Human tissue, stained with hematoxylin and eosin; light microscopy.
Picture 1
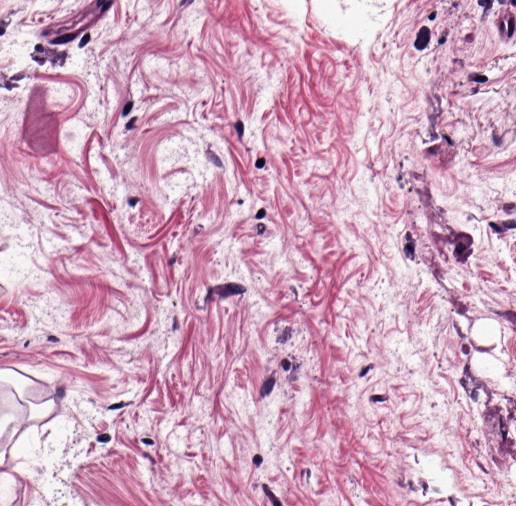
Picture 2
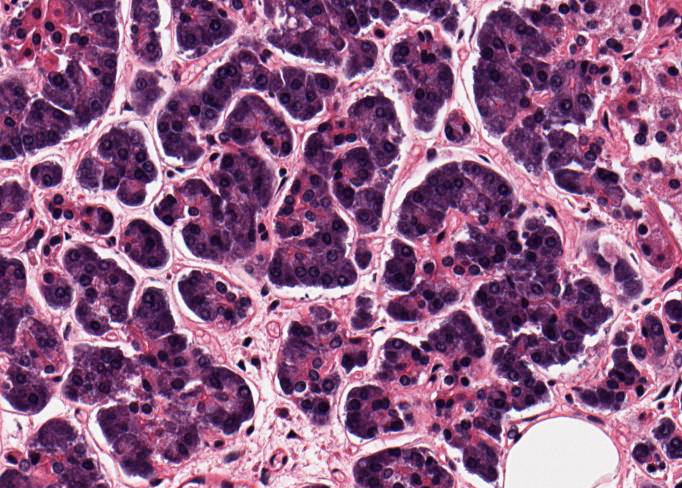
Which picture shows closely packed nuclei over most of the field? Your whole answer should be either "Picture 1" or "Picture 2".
Picture 2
